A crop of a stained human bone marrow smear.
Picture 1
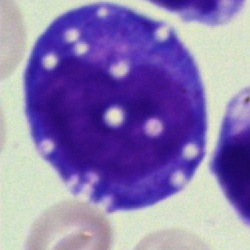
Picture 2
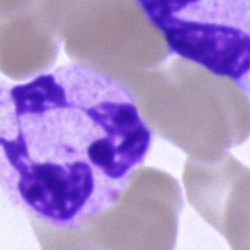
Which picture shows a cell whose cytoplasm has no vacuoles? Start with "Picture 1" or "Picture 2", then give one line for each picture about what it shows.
Picture 2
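In picture 1: Many small, sharply outlined, clear round vacuoles are scattered across the cell.
In picture 2: No vacuoles are visible in the cytoplasm.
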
